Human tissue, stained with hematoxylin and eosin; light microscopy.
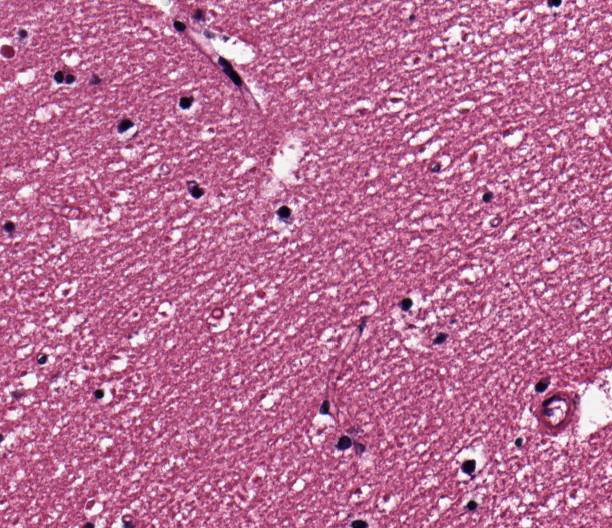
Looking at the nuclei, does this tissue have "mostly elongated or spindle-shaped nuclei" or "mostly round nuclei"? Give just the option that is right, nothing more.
Mostly round nuclei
